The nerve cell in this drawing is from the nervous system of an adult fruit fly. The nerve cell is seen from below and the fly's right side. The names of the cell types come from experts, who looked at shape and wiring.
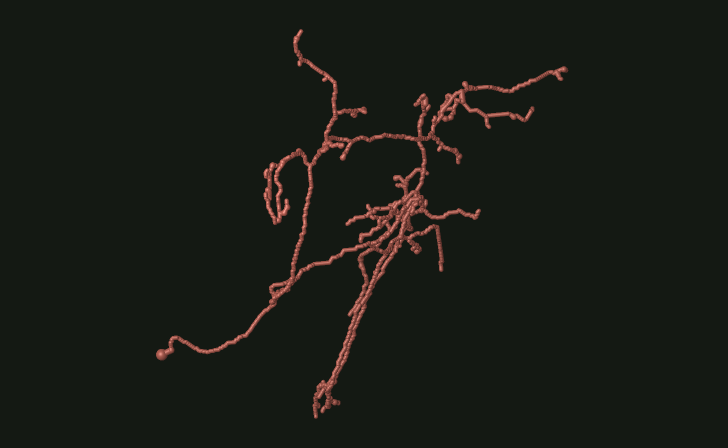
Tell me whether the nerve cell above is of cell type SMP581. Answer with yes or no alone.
yes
